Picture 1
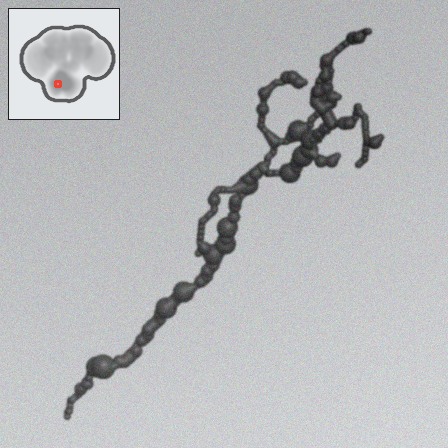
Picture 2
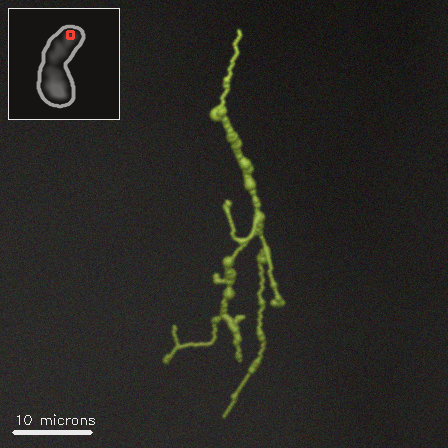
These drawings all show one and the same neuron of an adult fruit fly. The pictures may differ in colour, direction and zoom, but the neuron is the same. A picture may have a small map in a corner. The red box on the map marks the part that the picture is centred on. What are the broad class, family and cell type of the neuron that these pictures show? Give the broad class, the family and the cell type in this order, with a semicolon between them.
sensory neuron entering the nerve cord; class mechanosensory tactile; SNta27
